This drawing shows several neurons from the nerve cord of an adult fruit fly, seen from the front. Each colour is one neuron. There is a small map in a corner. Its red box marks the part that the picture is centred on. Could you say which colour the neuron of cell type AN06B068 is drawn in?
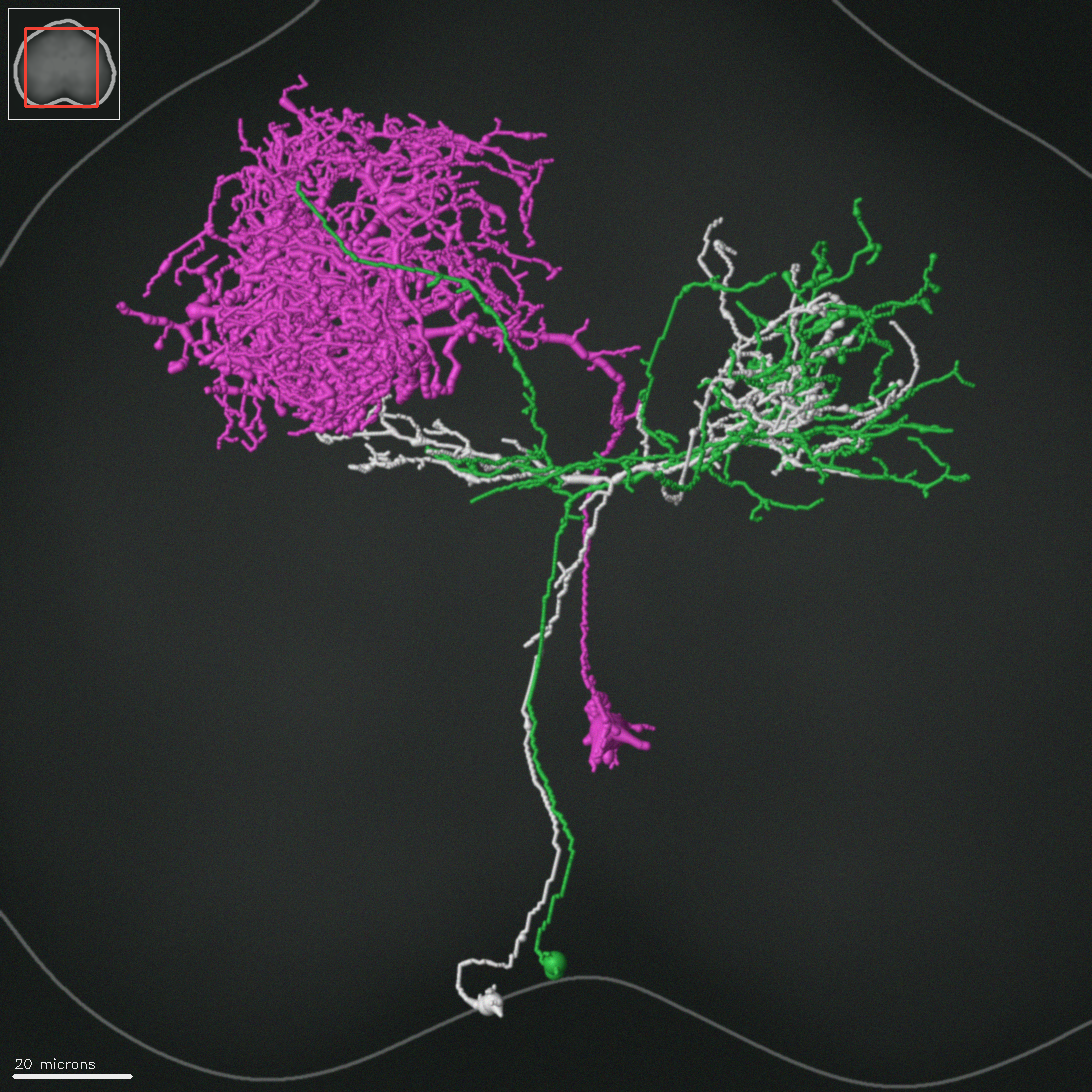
green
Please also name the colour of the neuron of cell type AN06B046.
white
